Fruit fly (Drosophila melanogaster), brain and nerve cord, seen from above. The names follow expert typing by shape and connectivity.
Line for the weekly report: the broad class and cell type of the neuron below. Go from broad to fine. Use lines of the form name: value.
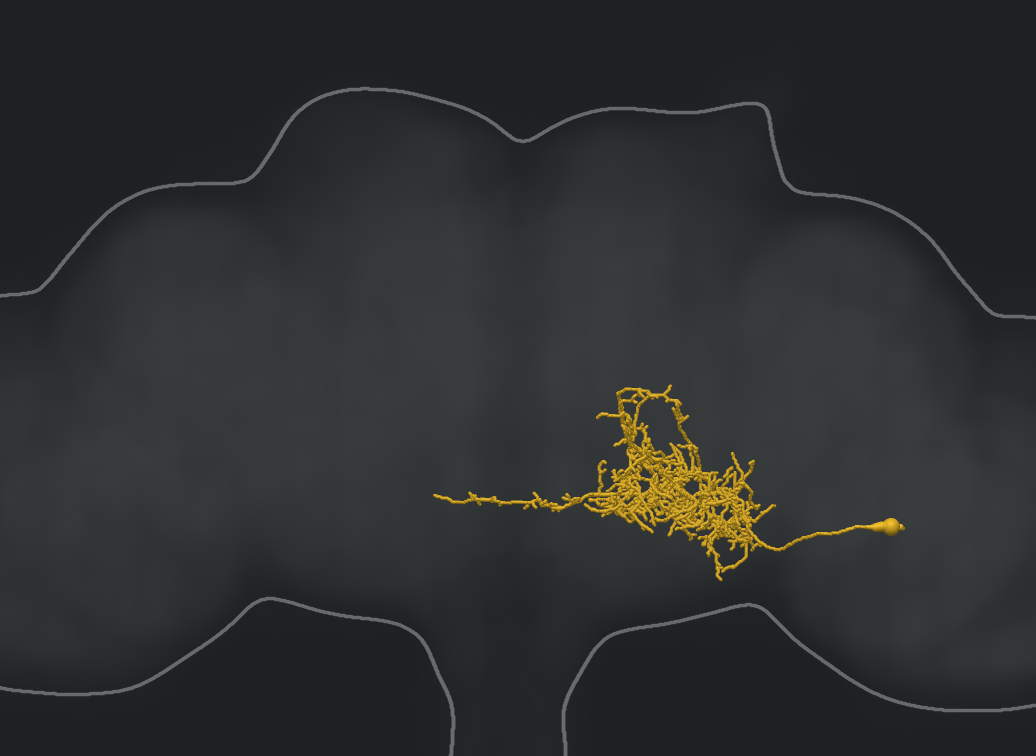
broad class: central-brain intrinsic neuron
cell type: PS106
